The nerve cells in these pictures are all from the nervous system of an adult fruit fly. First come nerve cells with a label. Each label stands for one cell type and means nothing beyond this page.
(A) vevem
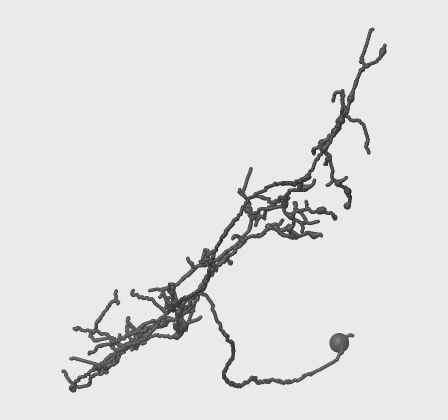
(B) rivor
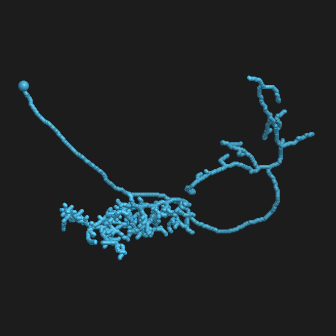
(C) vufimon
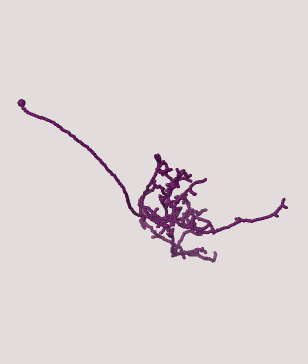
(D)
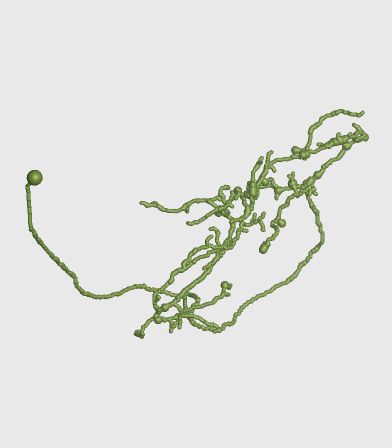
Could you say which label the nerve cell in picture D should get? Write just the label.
vevem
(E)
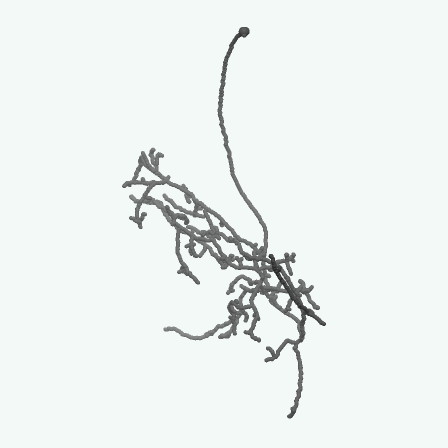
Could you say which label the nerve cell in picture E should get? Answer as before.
vufimon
